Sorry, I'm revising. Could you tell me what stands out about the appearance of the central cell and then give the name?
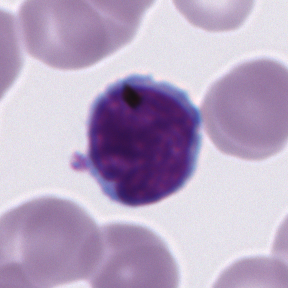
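Let me go round it: the outline is roughly round, with a slightly ragged edge. Inside, the chromatin is dense, dark purple and coarsely clumped, and I can't make out any nucleoli. There's also a small elongated black body lying at the top edge of the nucleus. It's a typical lymphocyte.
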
